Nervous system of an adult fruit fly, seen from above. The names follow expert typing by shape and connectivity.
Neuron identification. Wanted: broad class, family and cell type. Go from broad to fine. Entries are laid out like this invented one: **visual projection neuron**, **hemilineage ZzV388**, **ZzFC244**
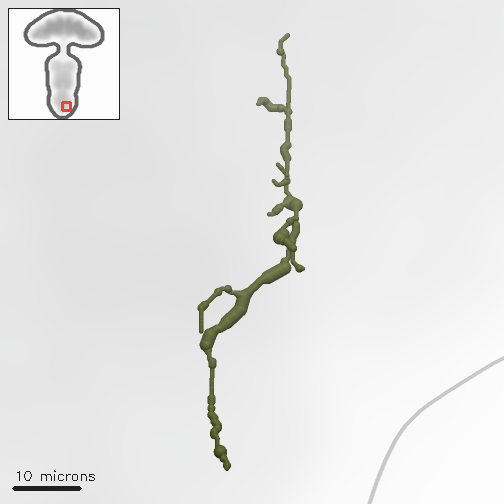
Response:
**sensory neuron entering the nerve cord**, **class mechanosensory tactile**, **SNta28**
